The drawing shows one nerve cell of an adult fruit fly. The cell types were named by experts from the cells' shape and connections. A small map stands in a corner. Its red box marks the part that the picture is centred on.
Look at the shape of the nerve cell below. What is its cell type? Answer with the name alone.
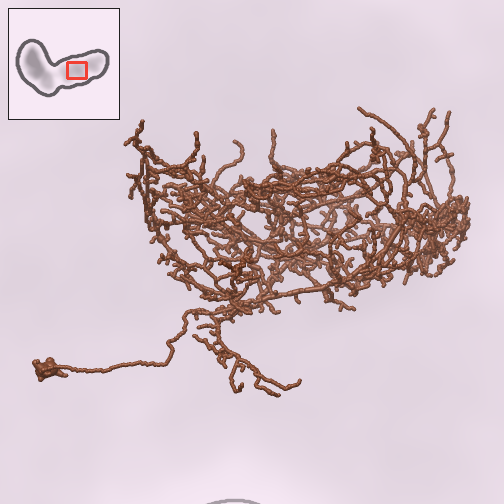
IN14A006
